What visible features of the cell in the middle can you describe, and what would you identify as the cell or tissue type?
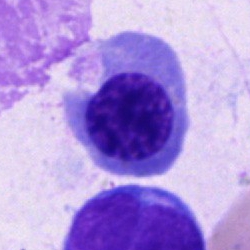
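Look at how this one's outline runs as an oval, taller than it is wide. Its chromatin is coarse, with dark clumps and paler patches between them. Up at the upper left, right beside the nucleus, there's a paler zone in the cytoplasm, and you won't find any granules in it. This is an erythroblast.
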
